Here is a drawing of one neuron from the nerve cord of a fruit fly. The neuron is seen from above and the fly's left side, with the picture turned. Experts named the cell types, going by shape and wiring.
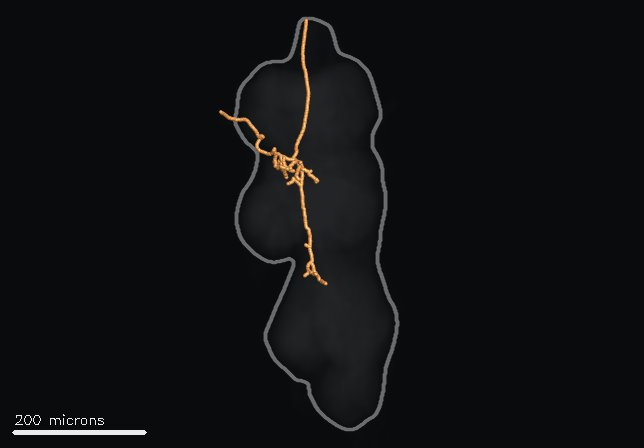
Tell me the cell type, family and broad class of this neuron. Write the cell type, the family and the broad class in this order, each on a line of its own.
SApp04
class mechanosensory proprioceptive
sensory neuron ascending to the brain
